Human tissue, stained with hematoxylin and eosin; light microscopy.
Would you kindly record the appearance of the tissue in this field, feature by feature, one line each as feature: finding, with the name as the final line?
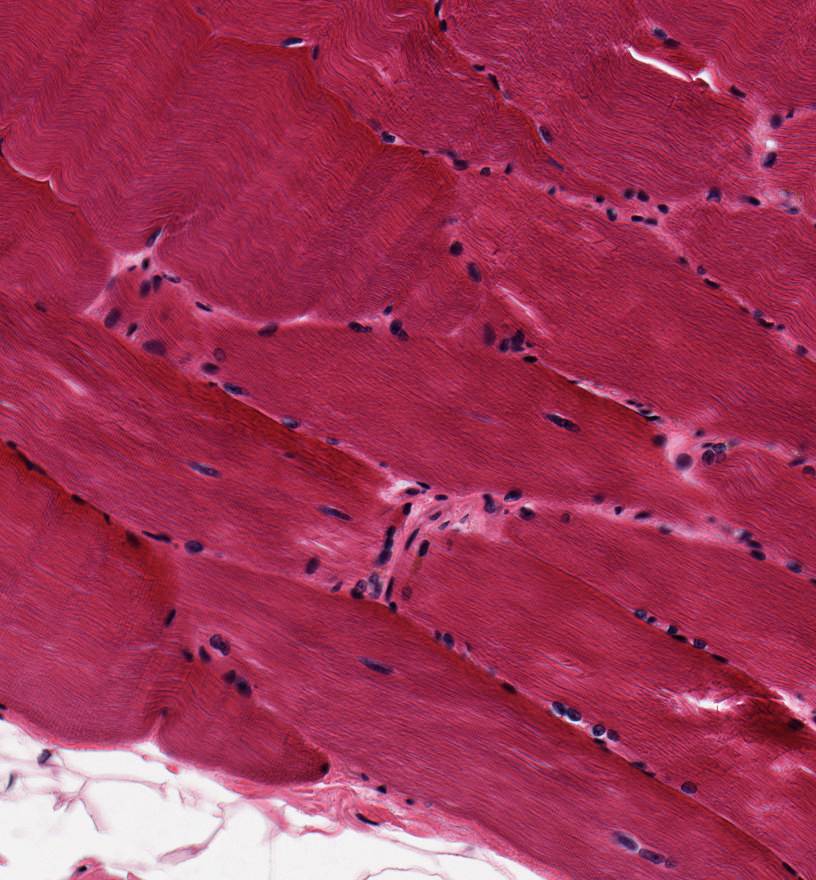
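Nuclei: flattened, lying at the fibre edges.
Cytoplasm: deep red-pink.
Texture: fine wavy lines running through the fibres.
Between fibres: thin pale connective tissue strands with small dark nuclei.
Name: skeletal muscle.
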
